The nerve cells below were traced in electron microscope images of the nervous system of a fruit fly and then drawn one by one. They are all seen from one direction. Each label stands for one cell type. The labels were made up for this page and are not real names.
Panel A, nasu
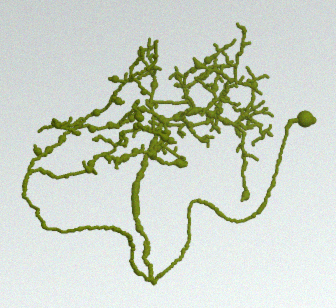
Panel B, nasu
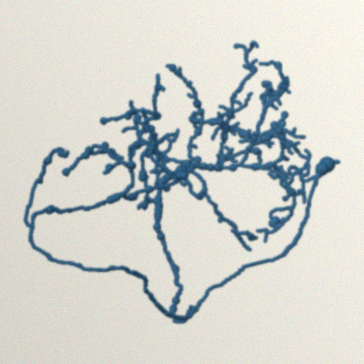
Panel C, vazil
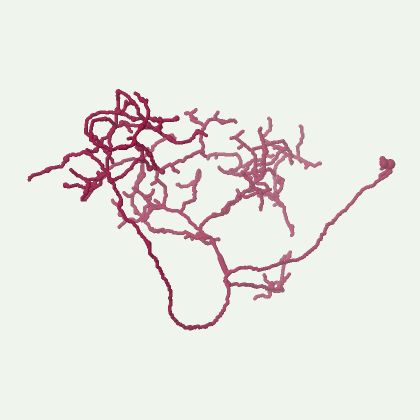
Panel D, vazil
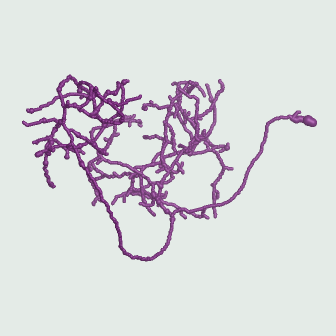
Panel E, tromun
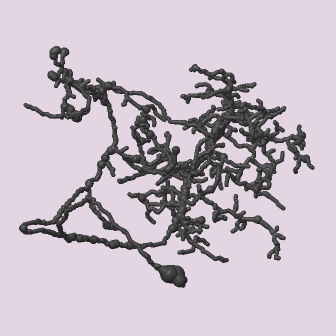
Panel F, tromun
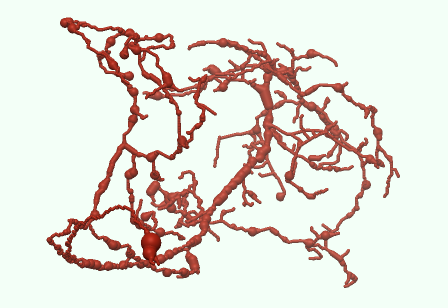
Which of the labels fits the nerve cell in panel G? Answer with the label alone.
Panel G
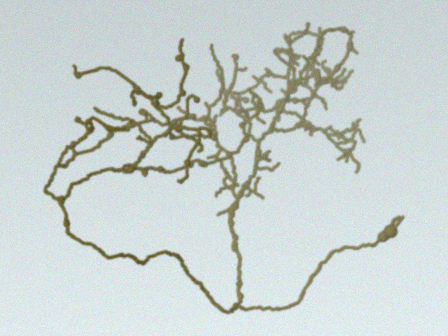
nasu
